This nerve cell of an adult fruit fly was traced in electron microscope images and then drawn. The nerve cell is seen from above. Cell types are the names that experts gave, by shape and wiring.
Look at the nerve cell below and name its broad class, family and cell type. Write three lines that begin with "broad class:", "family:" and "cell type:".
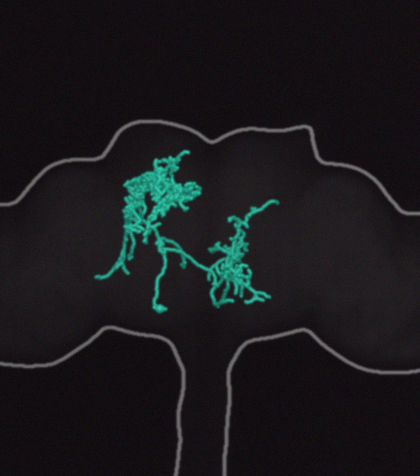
broad class: central-brain intrinsic neuron
family: hemilineage DM6_central1
cell type: LAL182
